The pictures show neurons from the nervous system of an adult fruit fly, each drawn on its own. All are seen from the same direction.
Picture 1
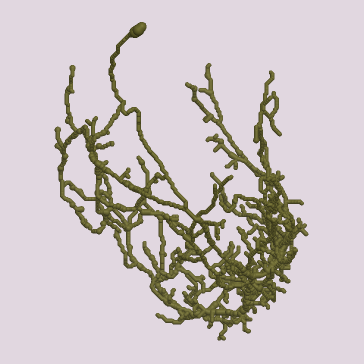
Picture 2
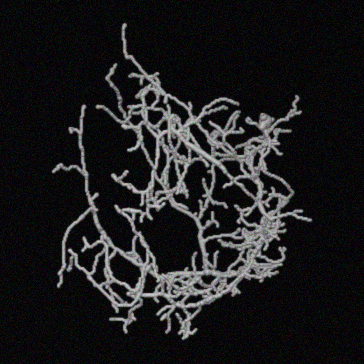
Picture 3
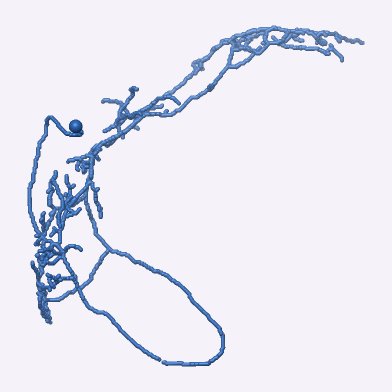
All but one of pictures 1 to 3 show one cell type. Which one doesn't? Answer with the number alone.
3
